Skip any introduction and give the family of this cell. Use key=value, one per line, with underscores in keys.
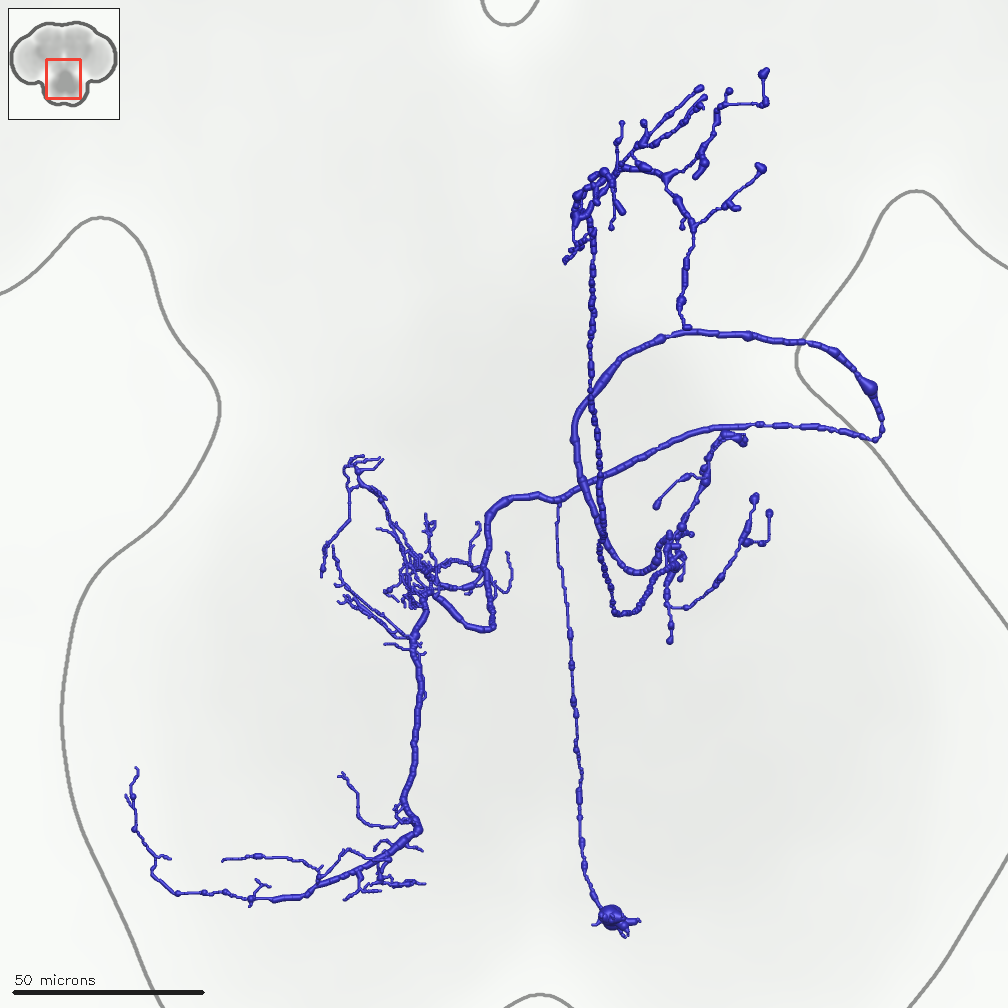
family=hemilineage 02A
